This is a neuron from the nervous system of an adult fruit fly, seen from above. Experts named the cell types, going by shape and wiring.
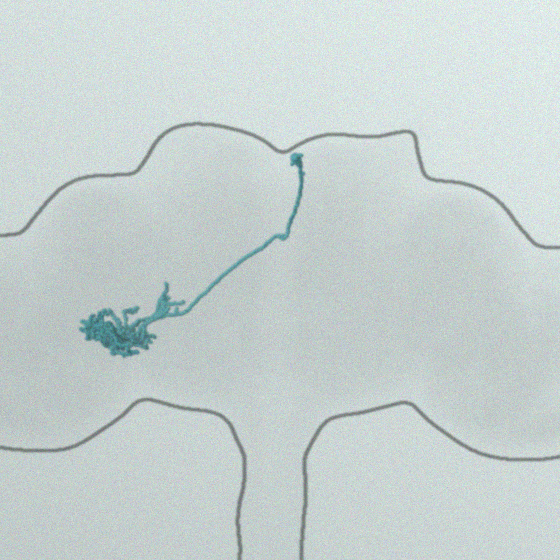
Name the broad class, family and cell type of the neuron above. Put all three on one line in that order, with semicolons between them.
central-brain intrinsic neuron; hemilineage WEDd2; WEDPN10B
